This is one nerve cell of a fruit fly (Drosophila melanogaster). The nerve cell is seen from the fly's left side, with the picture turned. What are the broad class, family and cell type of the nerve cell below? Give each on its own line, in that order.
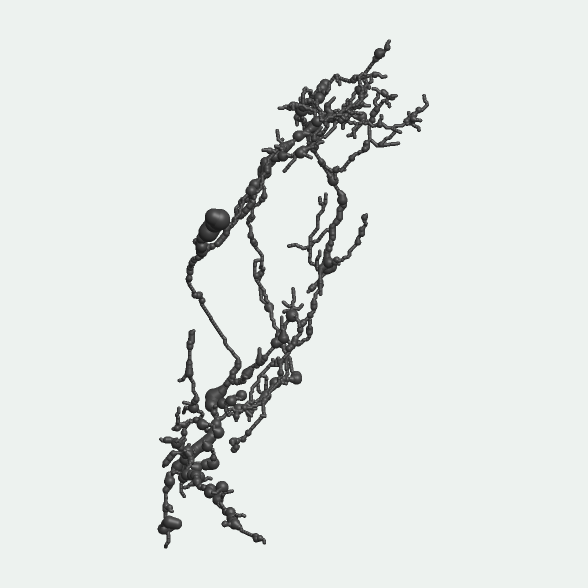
central-brain intrinsic neuron
hemilineage SLPpl2
SLP360_c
